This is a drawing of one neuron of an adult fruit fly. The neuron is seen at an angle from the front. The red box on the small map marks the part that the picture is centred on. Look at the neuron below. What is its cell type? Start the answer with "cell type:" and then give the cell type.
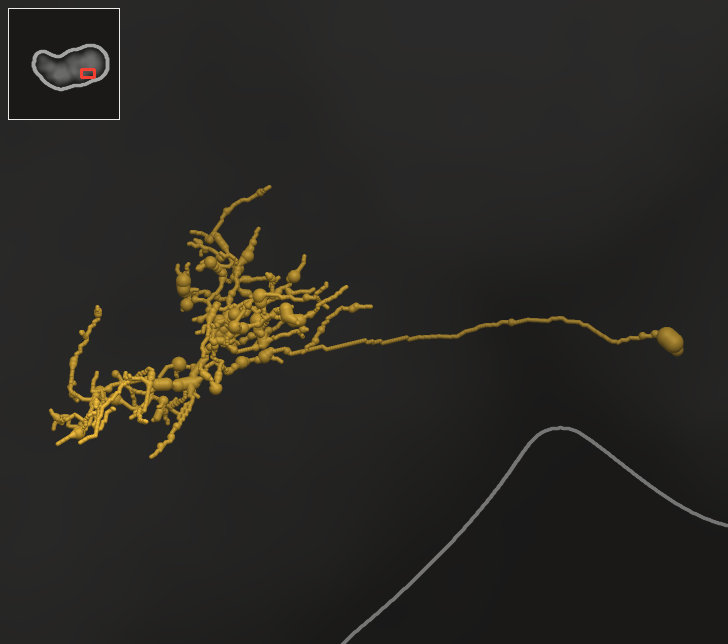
cell type: PRW039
